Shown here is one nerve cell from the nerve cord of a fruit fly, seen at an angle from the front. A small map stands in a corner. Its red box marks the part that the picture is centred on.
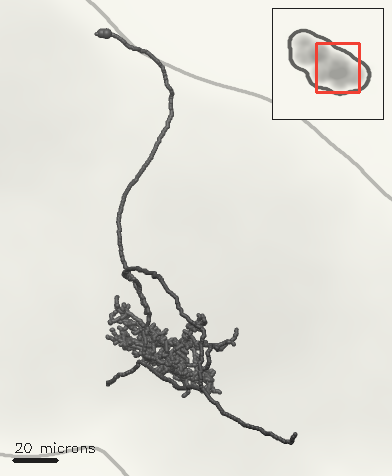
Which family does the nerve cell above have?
hemilineage 23B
